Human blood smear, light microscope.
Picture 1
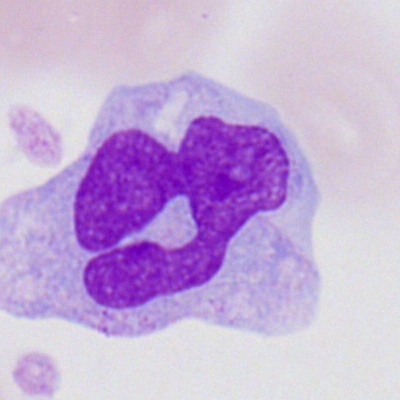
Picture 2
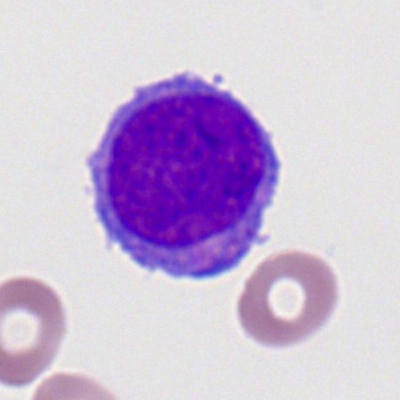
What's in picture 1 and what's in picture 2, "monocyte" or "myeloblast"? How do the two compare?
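Picture 1 is the monocyte, picture 2 the myeloblast. In the monocyte the nucleus is folded into a curved, horseshoe-like shape around a central pale area, while in the myeloblast it fills most of the cell. The monocyte's cytoplasm is abundant and reaches well beyond the nucleus, especially to the left and below; the myeloblast has only a narrow rim of it, stained blue and widest below the nucleus. The monocyte also shows fine, faint pinkish-purple dust-like granules scattered through its cytoplasm, clearest in the lower part, plus a pale clear patch just above the nucleus. The myeloblast's chromatin is deep purple, mottled with darker clumps.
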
